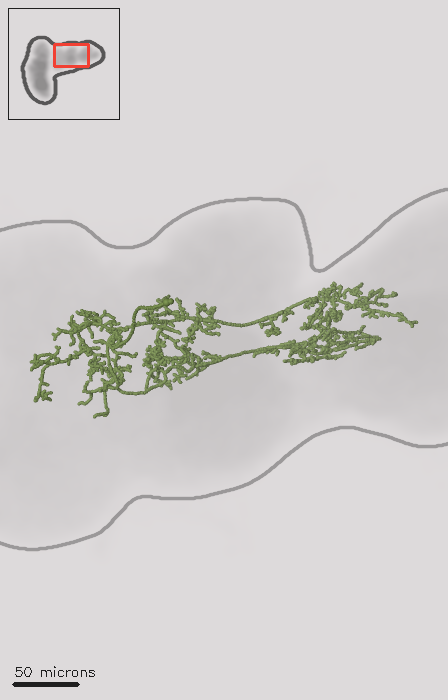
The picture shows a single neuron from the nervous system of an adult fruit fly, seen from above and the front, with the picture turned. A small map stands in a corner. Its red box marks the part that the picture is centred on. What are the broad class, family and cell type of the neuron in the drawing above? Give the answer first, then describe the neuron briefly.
This is a nerve-cord intrinsic neuron. Its family is hemilineage 23B. Its cell type is IN23B008. From left to right in the picture it spans about 300 microns. The picture shows dozens of branch ends.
